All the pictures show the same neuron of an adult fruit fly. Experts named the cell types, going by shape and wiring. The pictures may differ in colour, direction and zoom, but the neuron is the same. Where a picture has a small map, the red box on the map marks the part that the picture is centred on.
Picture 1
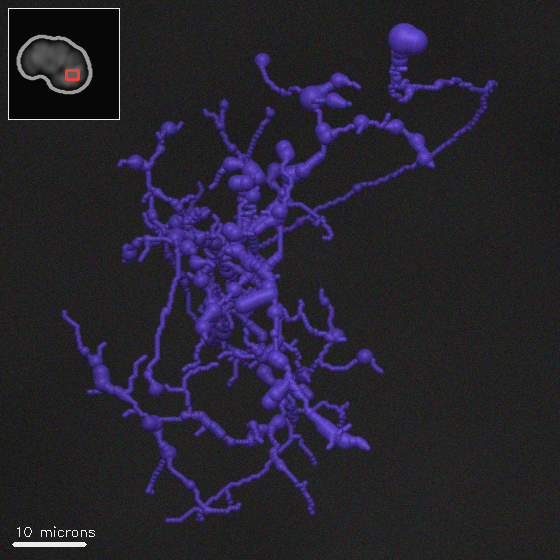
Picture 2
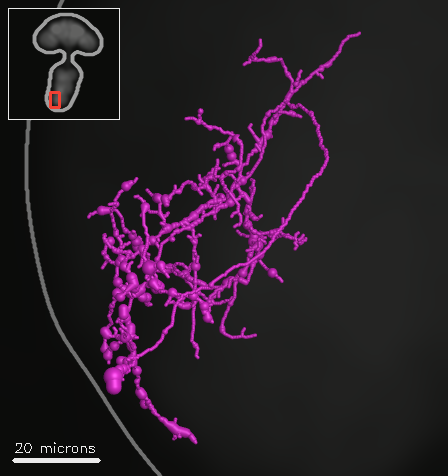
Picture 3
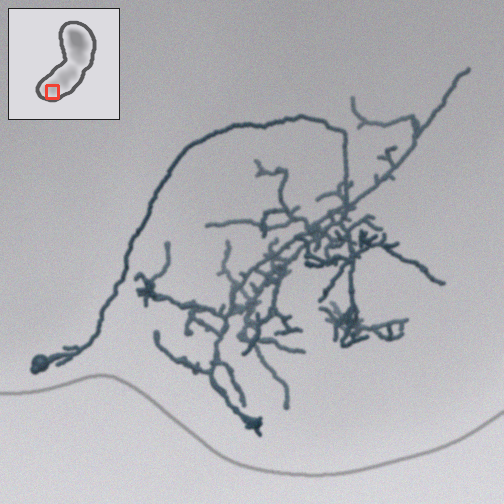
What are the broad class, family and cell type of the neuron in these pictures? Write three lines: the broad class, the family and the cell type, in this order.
nerve-cord intrinsic neuron
hemilineage 21A
IN21A056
